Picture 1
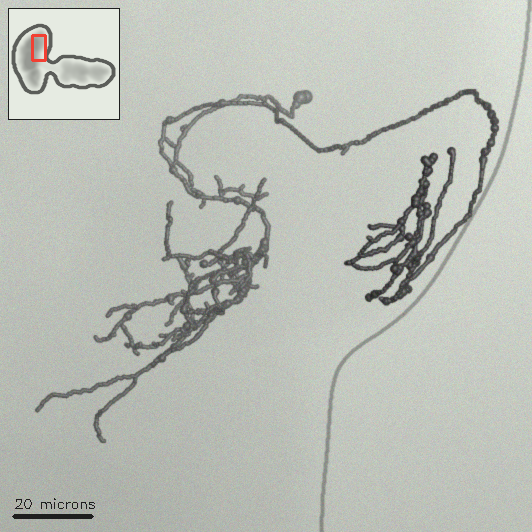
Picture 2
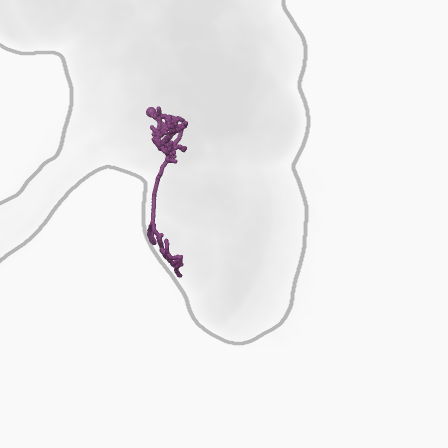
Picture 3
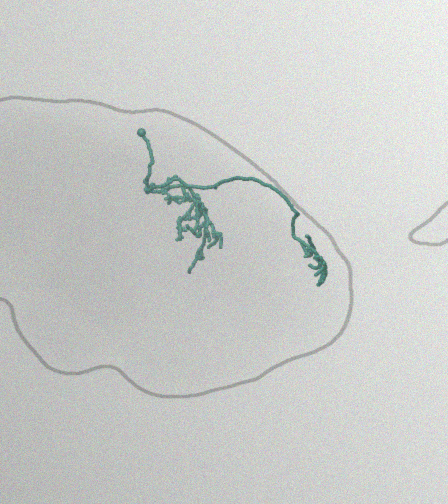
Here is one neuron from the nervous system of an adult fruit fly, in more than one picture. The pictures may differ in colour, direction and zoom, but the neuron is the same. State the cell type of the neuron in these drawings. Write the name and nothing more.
LPT116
